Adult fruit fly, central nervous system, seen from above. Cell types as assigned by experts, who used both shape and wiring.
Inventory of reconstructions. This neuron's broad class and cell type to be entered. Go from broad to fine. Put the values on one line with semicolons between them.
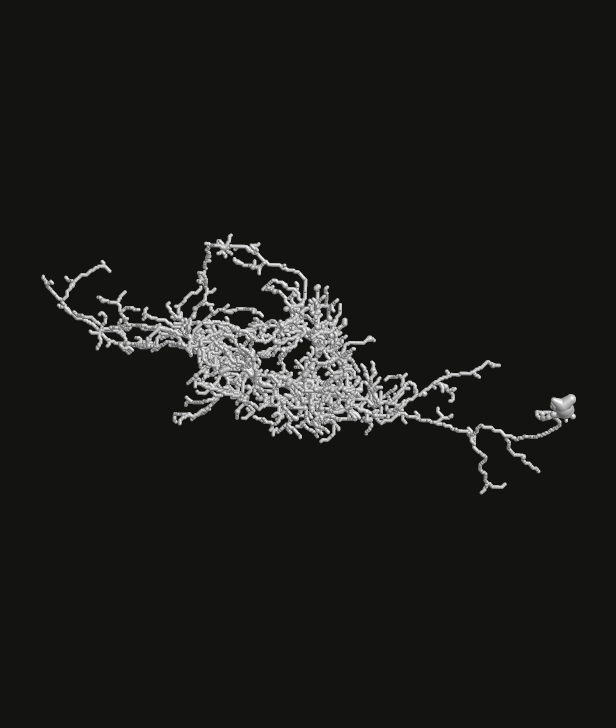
central-brain intrinsic neuron; CL246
